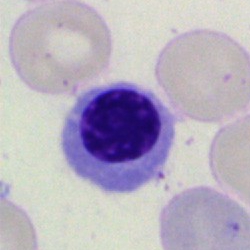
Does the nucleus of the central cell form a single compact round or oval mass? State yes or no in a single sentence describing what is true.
Yes, compact and round or oval, the nucleus is not drawn out into a band.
